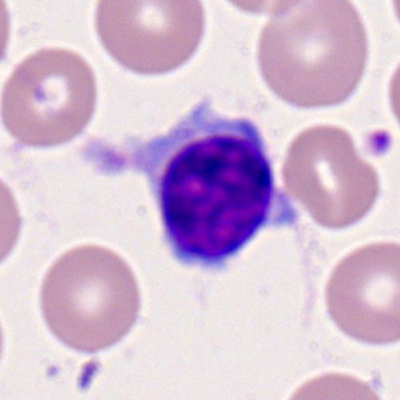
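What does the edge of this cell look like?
It is irregular and ragged, not smooth, with thin, ragged projections reaching out from the surface; the largest one points to the left.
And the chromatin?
Dense, dark purple and coarsely clumped.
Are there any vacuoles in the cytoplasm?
None are seen.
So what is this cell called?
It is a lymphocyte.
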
